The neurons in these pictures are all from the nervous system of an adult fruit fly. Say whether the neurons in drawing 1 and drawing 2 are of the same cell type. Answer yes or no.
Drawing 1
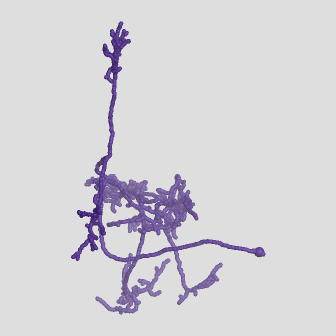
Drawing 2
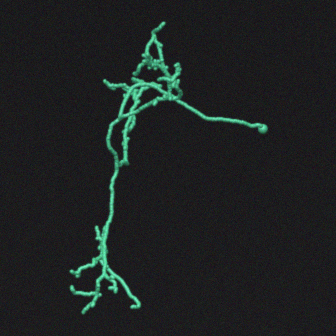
no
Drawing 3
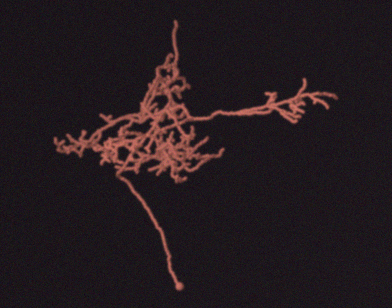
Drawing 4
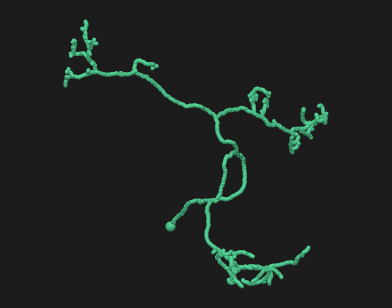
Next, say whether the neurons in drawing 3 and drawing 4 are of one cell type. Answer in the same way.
no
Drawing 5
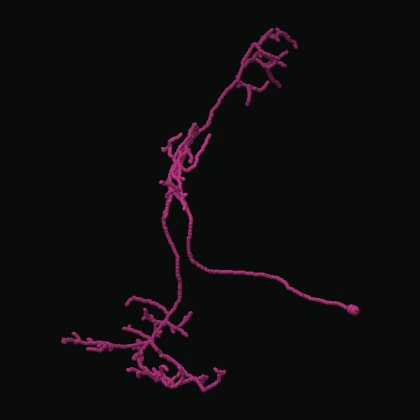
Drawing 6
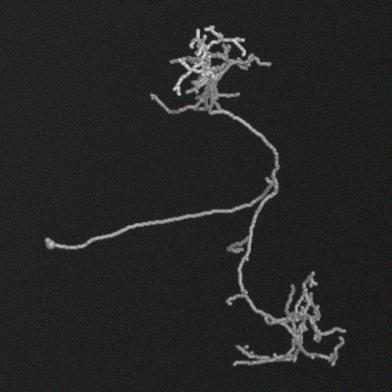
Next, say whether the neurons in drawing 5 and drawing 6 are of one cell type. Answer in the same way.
no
